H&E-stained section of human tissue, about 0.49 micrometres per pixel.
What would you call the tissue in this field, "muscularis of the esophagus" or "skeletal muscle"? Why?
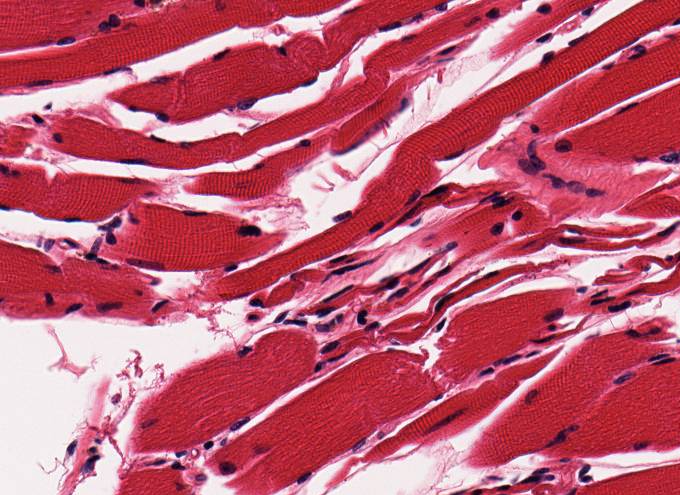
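This is skeletal muscle. In these fibres, fine cross-striations run across their width.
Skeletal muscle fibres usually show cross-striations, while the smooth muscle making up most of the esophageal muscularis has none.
The nuclei are elongated and dark, sitting at the fibres' edges rather than their centres, with many spaced along each fibre.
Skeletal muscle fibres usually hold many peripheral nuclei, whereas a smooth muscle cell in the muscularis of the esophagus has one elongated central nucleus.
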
